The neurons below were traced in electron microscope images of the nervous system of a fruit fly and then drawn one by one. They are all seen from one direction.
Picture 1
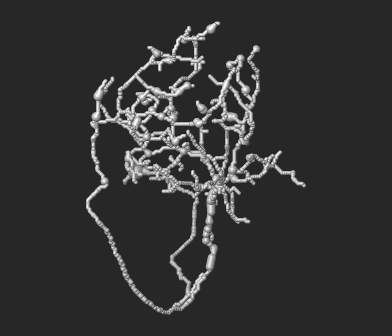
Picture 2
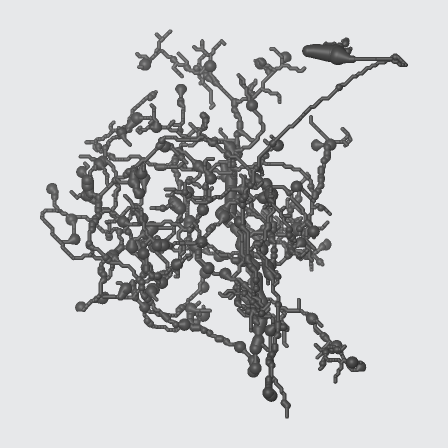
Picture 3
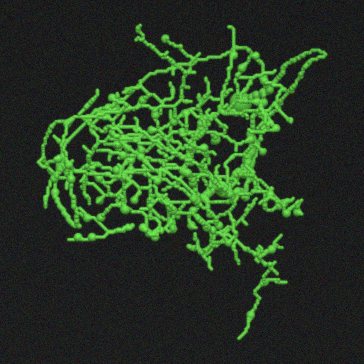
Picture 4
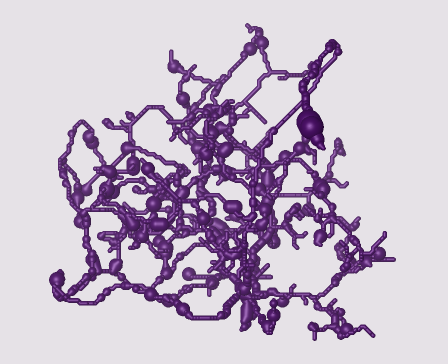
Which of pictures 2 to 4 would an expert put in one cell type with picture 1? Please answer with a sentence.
None of them is of the same cell type.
